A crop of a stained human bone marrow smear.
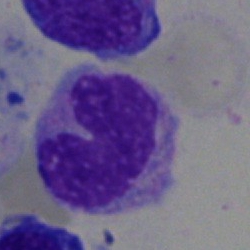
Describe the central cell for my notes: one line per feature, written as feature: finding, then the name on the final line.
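Outline: pretty much round
Nucleus: deep notch on the left, so kidney-shaped
Chromatin: coarse and mottled, not smooth
Cytoplasm: pale lilac-blue
Name: band neutrophil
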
